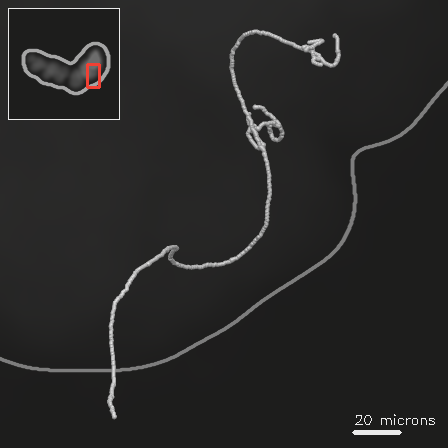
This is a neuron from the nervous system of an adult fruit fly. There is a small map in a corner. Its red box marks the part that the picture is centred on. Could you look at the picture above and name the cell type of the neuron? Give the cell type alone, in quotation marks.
"ORN_VM7d"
